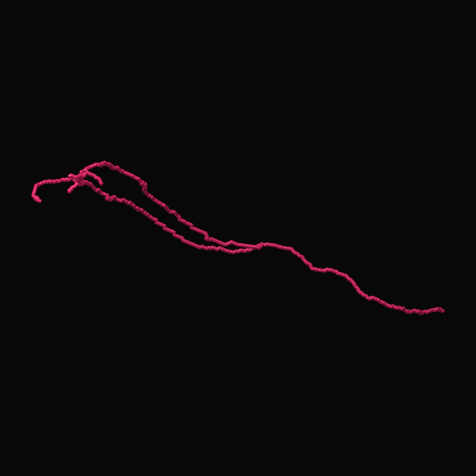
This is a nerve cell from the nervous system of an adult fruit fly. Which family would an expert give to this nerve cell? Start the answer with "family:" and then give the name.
family: class mechanosensory tactile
